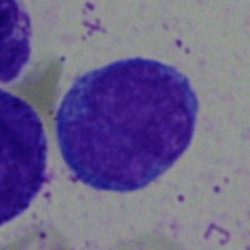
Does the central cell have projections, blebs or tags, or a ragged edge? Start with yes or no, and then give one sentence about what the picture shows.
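No. The cell has a smooth, round-to-oval outline.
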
